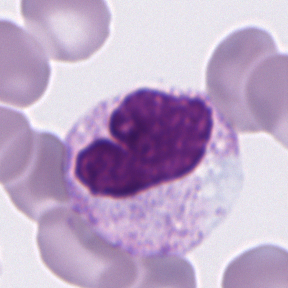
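Band neutrophil, and the round, smooth outline is the first thing I notice. The nucleus sits in the upper part of the cell, leaving more cytoplasm below it, and I can make out no nucleoli. Fine pinkish-purple granules are scattered all through the cytoplasm.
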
